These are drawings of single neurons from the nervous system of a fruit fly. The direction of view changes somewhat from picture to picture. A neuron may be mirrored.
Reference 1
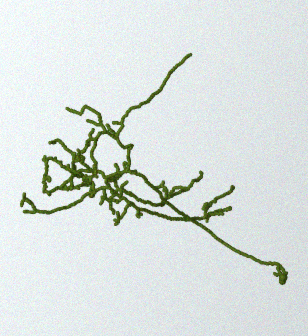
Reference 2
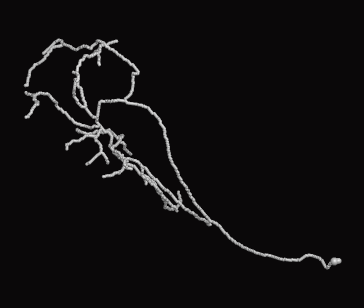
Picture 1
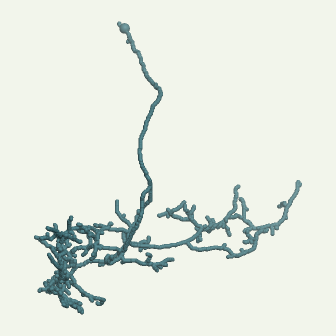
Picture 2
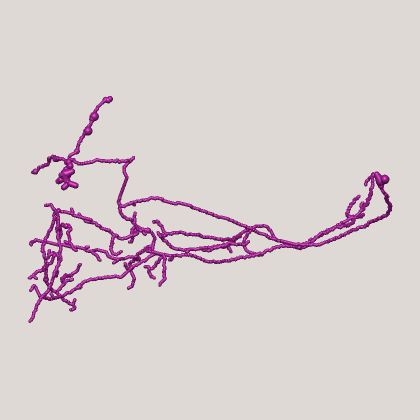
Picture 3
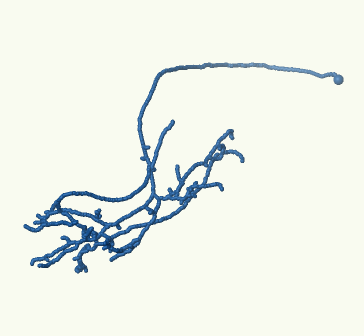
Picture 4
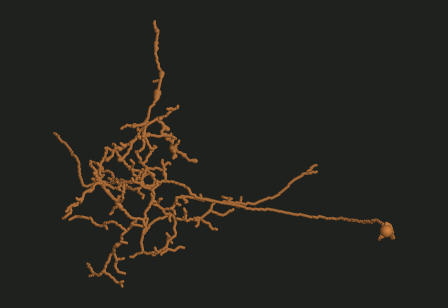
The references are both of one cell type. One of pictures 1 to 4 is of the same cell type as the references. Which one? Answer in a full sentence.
Picture 2 shows a neuron of the same cell type.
